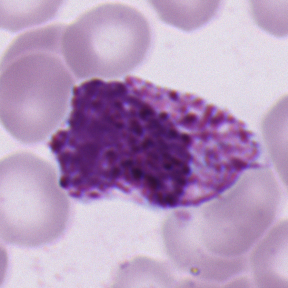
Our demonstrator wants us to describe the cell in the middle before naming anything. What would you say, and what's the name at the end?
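Outline first: irregular, tapering to a point at the right end. Nucleus next: one dense mass filling the left part of the cell. Cytoplasm on the right: pale pink-lilac. Left edge last: bumpy, with small rounded knobs. The cell is a basophil.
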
